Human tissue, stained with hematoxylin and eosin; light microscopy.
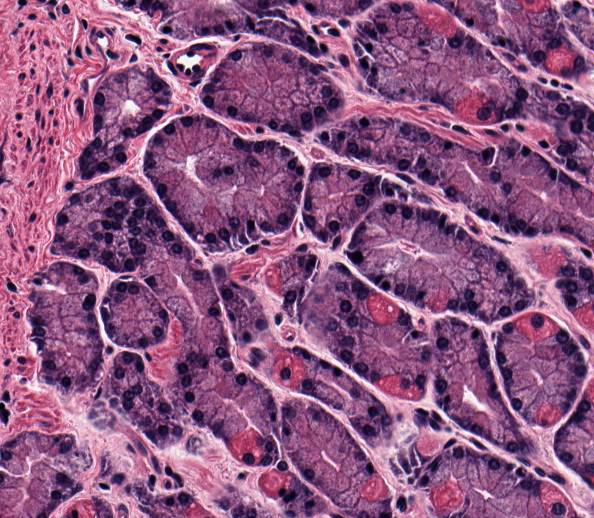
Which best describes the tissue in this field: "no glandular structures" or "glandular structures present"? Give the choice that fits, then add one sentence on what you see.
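Glandular structures present. The field is filled by closely packed rounded glandular units separated by thin septa.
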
